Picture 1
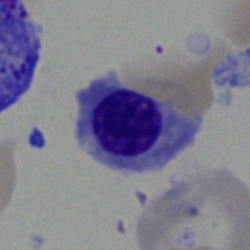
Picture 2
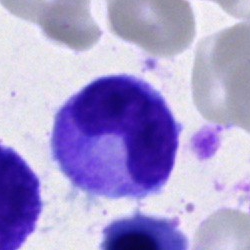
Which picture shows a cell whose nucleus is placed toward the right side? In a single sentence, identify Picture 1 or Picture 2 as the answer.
It is in picture 2 that the nucleus sits toward the right.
